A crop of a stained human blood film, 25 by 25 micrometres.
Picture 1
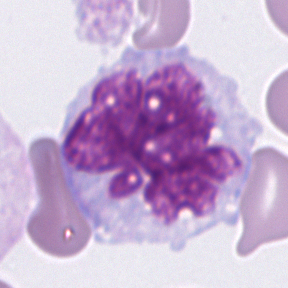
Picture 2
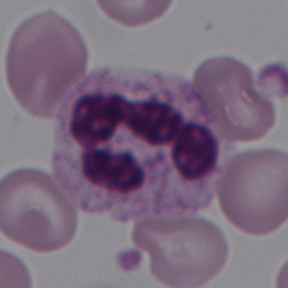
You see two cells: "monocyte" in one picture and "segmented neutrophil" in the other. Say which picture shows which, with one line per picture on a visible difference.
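Picture 1 shows a monocyte: No distinct granules are visible in the cytoplasm.
Picture 2 shows a segmented neutrophil: Fine purple granules are scattered throughout the cytoplasm.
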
